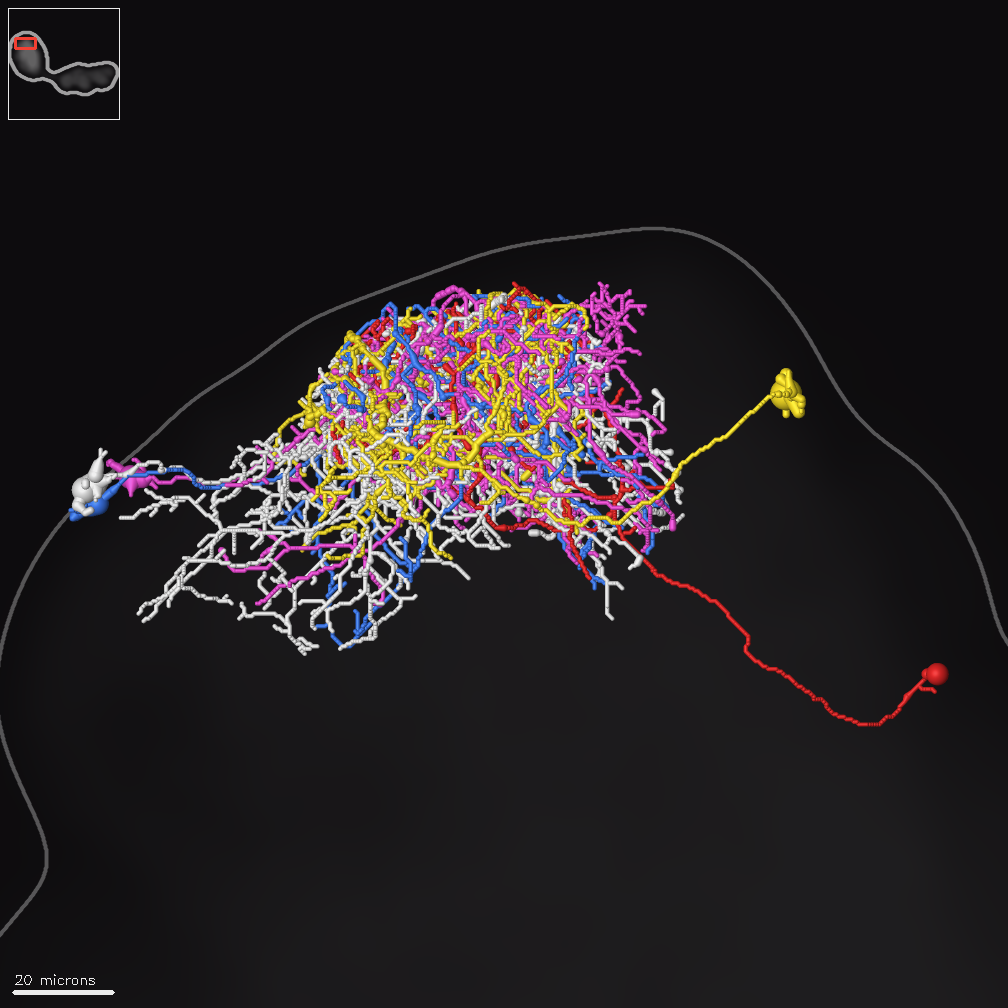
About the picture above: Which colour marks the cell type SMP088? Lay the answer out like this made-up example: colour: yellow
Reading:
colour: blue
